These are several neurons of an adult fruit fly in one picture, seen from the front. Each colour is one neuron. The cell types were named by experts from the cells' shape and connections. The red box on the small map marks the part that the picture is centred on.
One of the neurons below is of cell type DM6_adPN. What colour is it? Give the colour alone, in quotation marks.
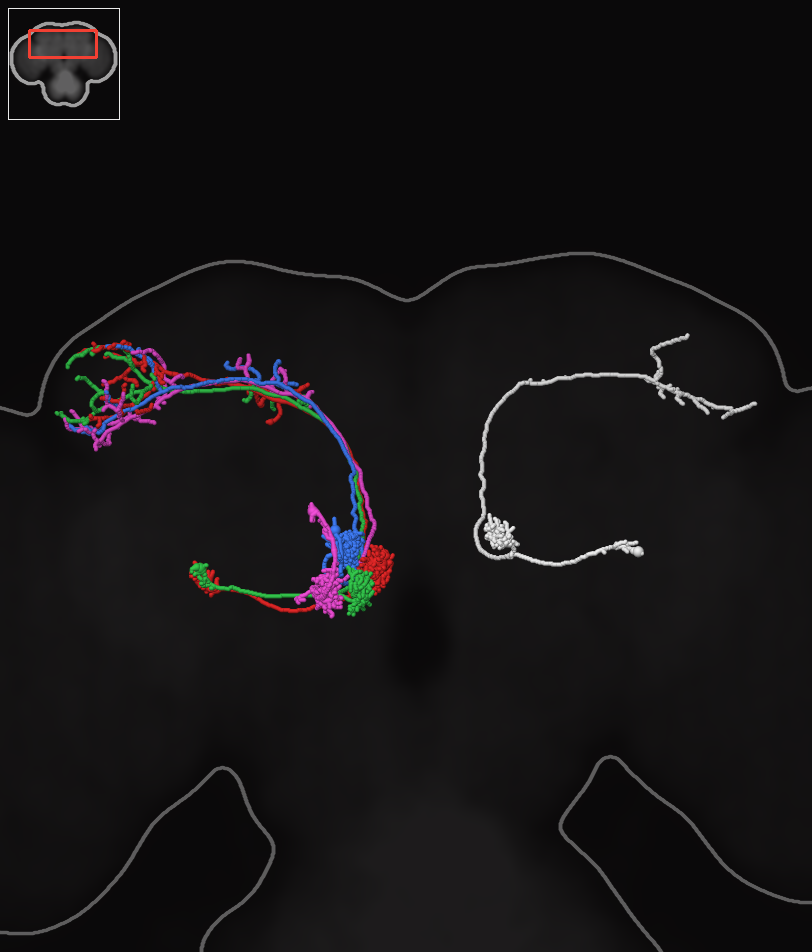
"blue"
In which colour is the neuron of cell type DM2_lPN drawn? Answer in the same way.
"red"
